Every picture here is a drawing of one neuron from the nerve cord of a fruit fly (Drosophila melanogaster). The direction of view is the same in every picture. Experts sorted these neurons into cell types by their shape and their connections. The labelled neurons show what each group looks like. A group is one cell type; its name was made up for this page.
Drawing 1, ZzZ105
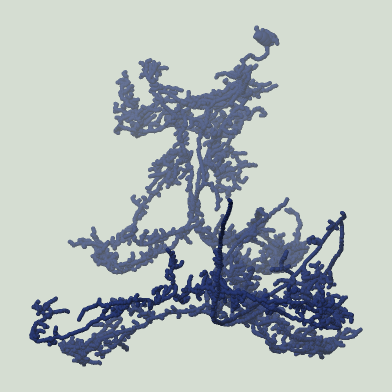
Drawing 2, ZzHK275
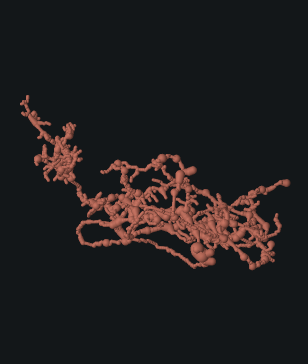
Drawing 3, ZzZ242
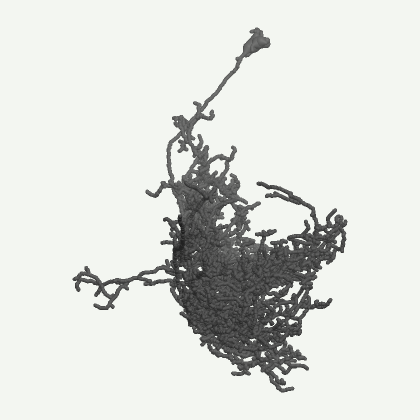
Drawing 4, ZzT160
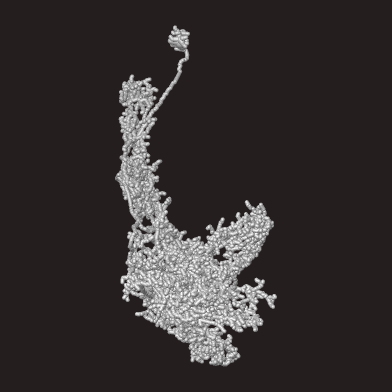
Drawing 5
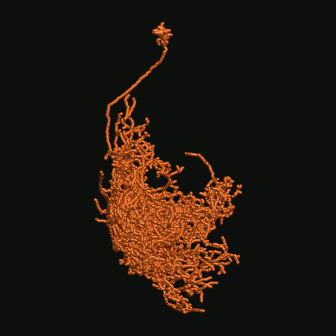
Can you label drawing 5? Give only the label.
ZzZ242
